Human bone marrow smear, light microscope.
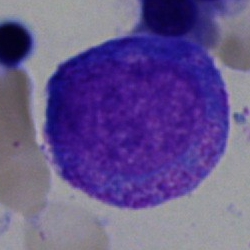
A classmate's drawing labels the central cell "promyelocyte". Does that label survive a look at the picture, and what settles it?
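Granules present, densest toward the lower right edge of the cell.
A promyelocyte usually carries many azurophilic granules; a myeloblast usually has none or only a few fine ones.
Granules: with promyelocyte, against blast. Outline round and smooth. No clear vacuoles. Small dark round nucleated cell just beyond the upper left. Verdict: promyelocyte fits.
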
